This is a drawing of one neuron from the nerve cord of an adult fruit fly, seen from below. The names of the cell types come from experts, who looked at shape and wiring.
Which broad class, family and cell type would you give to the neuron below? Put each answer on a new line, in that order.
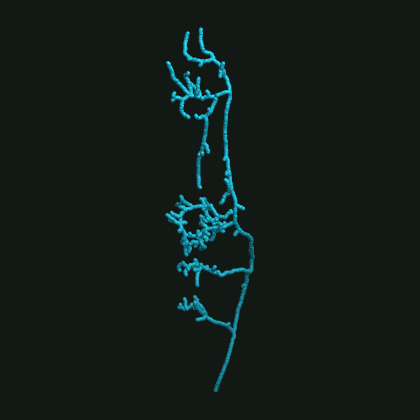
descending neuron
DNge
DNge053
